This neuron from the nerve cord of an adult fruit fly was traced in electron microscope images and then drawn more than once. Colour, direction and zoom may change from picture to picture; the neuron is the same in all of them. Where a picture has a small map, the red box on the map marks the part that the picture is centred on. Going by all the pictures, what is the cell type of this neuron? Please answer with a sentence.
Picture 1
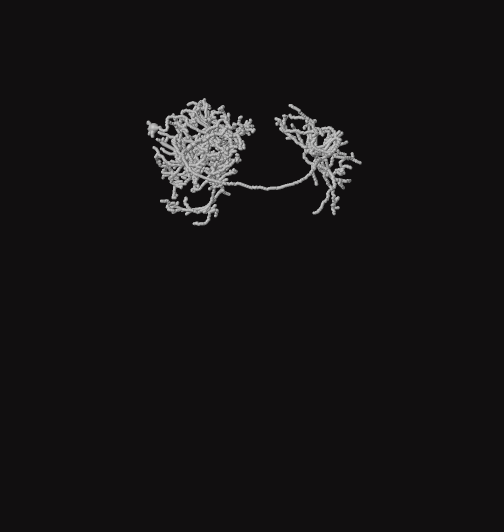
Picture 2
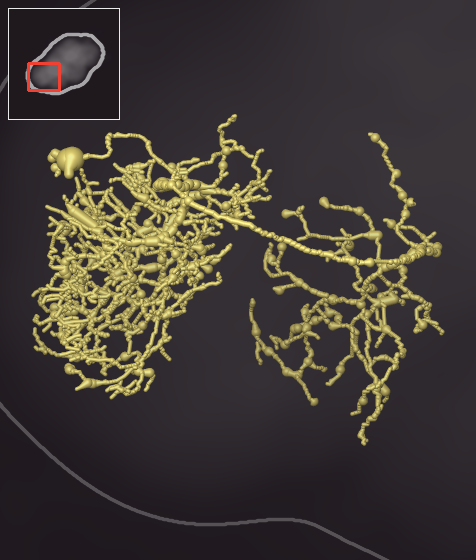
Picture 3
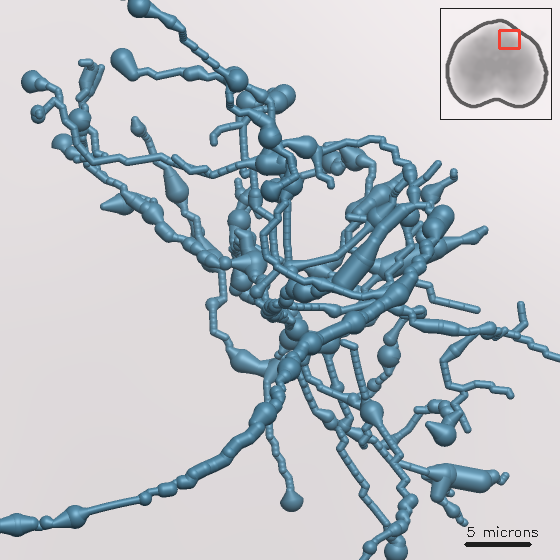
The cell type is IN01A043.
